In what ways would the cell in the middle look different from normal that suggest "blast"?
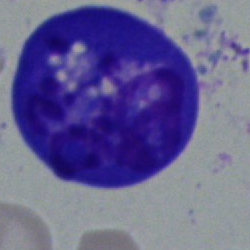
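Cell: blast. Outline round, edge smooth. Several small, round, clear vacuoles clustered in the upper left.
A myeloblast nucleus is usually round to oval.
This nucleus has an irregular, indented outline, which departs from that.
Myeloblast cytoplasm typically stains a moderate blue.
Here the cytoplasm is deep, dark blue, also unlike the usual myeloblast.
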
